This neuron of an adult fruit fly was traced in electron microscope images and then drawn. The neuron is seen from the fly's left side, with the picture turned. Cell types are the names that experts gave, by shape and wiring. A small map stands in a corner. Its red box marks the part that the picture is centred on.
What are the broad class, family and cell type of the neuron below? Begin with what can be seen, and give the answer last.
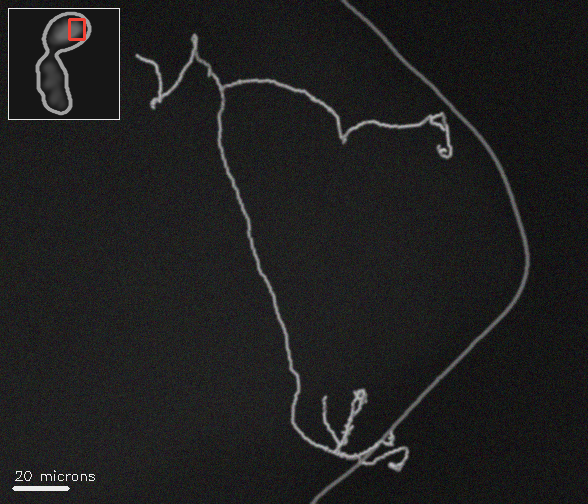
No cell body is drawn. By the scale bar it is about 160 microns tall in this view. It is a central-brain intrinsic neuron. The name of its family is class Kenyon Cell. It is of cell type KCab-s.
